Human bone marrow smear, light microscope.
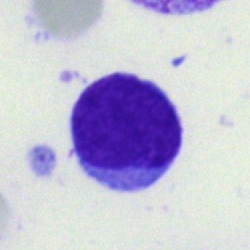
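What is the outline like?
Round and smooth.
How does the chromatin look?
Dense and dark purple throughout the nucleus.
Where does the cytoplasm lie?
In a crescent at the lower edge, with no distinct granules.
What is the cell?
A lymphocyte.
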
